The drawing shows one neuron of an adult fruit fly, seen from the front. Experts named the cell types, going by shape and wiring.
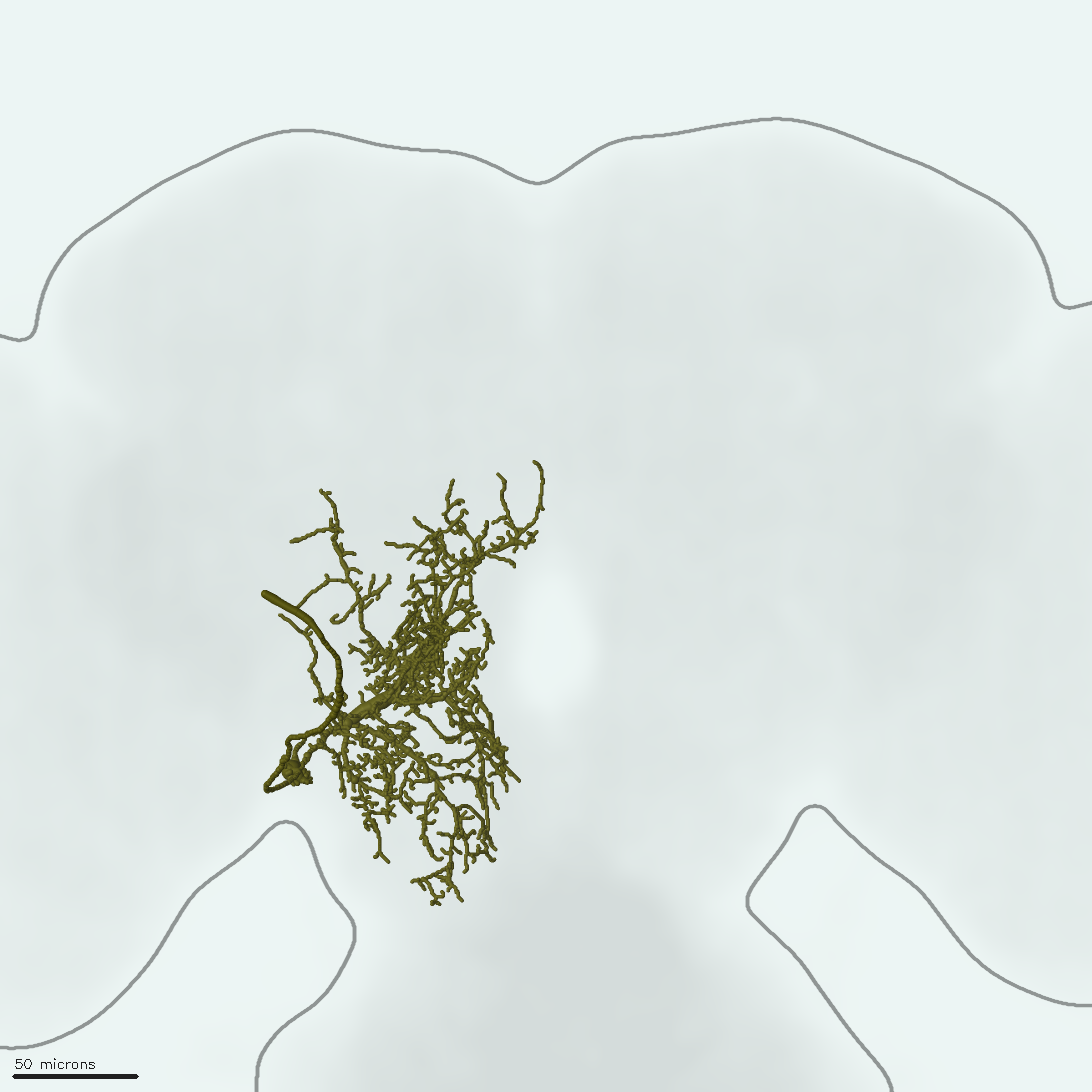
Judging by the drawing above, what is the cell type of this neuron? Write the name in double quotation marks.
"PS348"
